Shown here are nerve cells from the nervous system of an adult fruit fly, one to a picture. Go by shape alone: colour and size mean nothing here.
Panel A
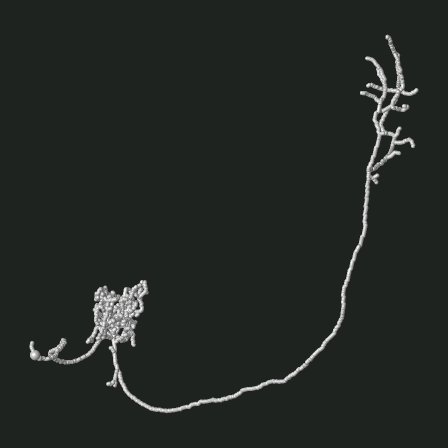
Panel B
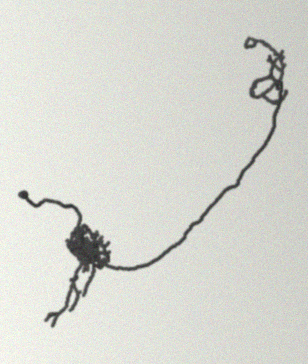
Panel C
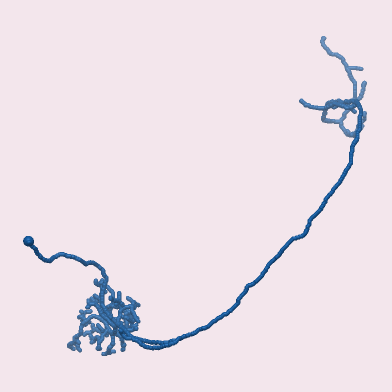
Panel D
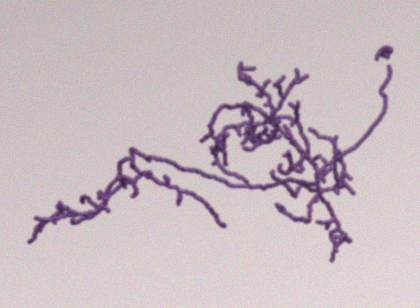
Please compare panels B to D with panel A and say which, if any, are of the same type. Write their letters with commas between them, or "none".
B, C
